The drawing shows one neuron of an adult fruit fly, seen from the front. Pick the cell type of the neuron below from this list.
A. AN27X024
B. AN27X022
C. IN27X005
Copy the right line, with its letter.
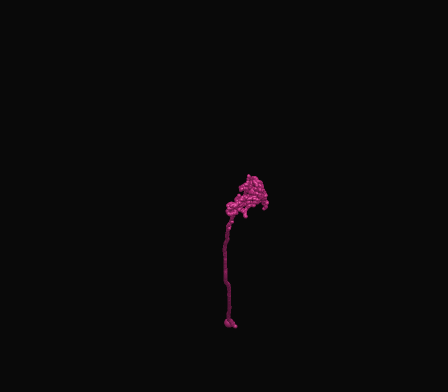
B. AN27X022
